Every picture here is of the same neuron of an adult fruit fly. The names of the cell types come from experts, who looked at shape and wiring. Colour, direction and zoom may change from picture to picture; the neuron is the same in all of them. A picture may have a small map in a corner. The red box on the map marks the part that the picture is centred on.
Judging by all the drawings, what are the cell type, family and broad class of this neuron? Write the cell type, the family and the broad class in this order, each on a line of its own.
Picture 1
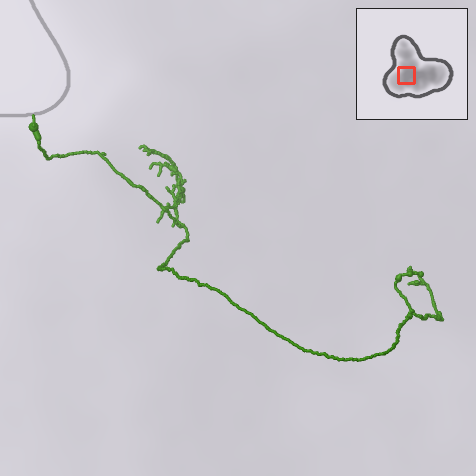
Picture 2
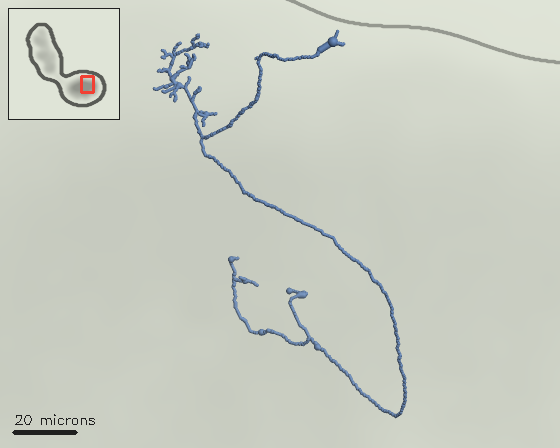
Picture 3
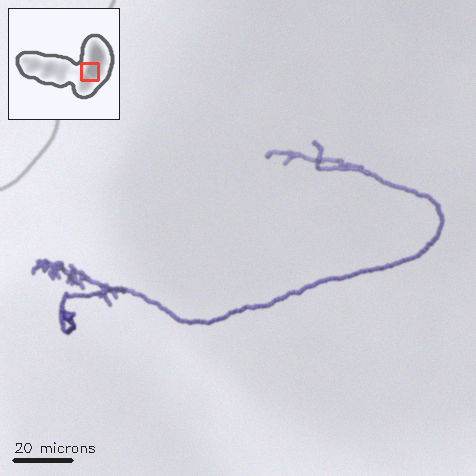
LoVP12
LoVP
visual projection neuron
